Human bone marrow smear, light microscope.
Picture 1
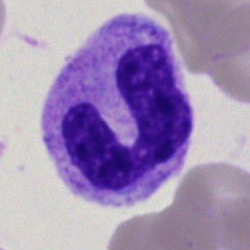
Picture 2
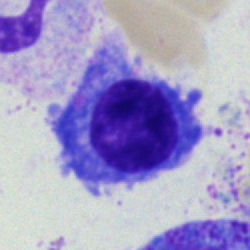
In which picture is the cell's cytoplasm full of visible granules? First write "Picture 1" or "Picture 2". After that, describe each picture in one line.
Picture 1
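Picture 1: The cytoplasm contains fine pinkish-purple granules.
Picture 2: The cytoplasm shows no distinct granules.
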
